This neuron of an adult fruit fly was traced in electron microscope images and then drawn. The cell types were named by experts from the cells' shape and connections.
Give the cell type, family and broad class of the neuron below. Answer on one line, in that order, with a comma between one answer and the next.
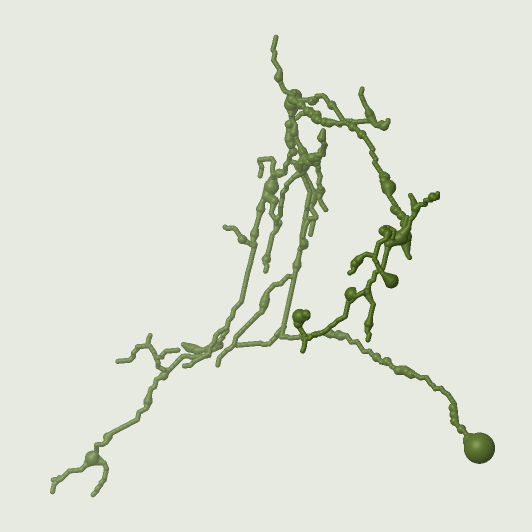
GNG609, hemilineage MD_SA1, central-brain intrinsic neuron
